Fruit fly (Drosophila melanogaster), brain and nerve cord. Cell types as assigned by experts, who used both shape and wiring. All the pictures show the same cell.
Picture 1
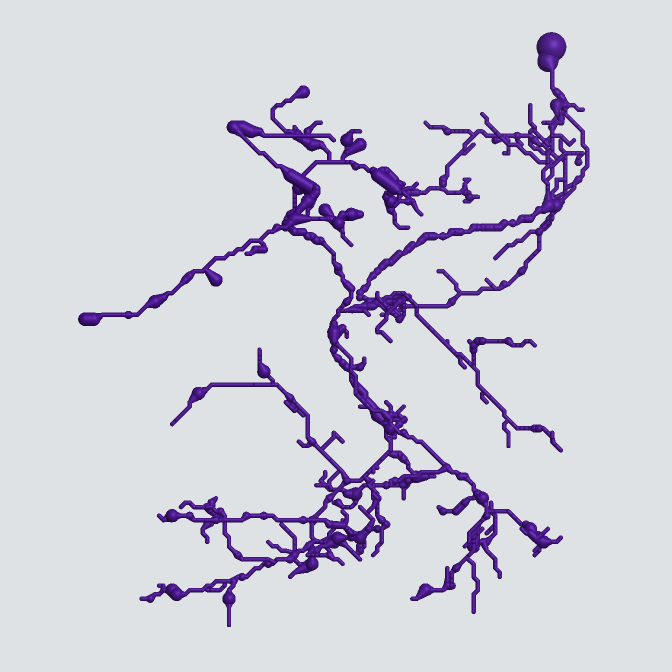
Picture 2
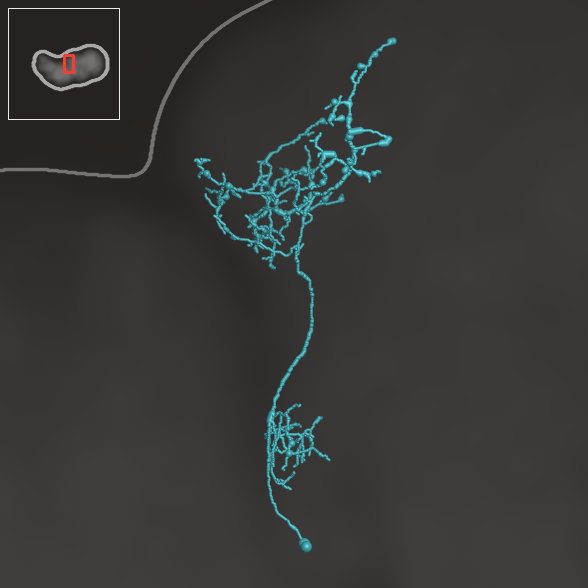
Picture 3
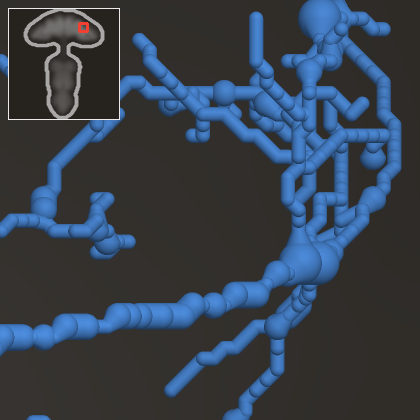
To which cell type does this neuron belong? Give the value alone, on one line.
CB1276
